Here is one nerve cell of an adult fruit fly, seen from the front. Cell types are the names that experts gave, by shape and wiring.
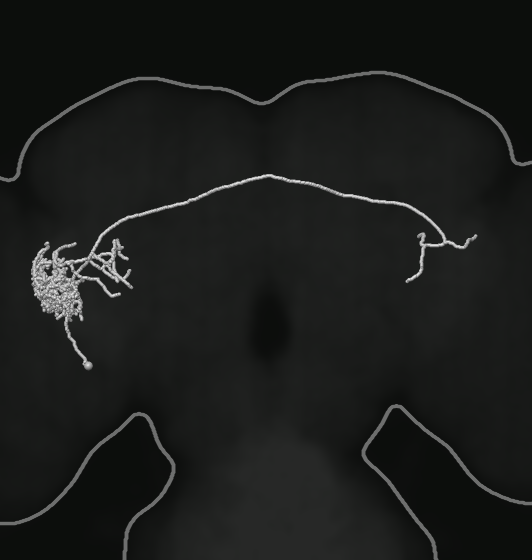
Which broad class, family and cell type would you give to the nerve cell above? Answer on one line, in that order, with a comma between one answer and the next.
central-brain intrinsic neuron, hemilineage VLPl&p2_lateral, CB2339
